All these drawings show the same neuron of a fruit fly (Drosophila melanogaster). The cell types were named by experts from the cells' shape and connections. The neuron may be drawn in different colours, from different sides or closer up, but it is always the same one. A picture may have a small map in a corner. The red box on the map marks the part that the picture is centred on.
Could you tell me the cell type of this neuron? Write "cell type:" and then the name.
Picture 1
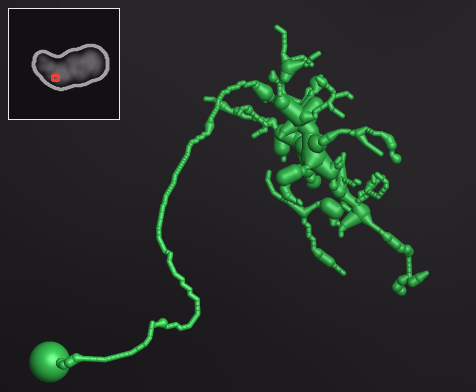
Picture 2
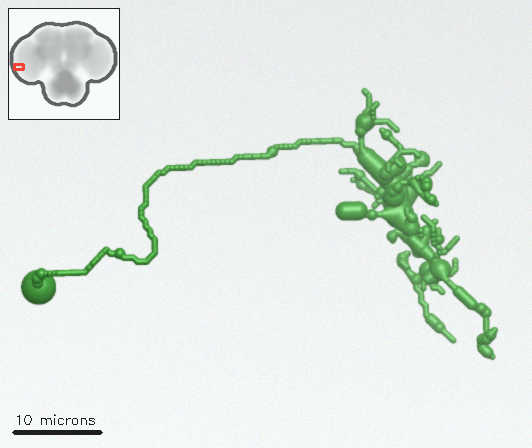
cell type: Dm8b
